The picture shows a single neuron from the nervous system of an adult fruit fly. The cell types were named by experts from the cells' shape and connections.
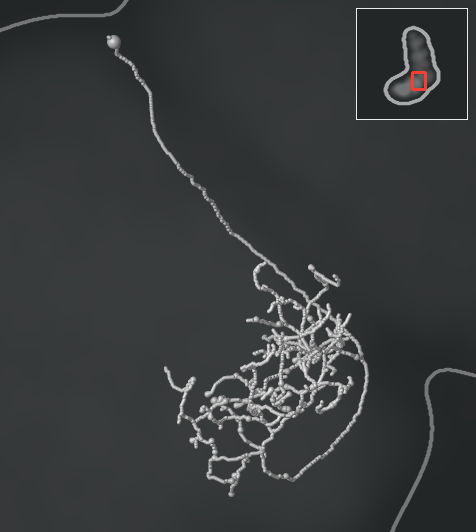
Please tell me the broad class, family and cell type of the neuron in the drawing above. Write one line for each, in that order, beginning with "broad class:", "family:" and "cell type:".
broad class: central-brain intrinsic neuron
family: hemilineage VLPp1
cell type: AVLP559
